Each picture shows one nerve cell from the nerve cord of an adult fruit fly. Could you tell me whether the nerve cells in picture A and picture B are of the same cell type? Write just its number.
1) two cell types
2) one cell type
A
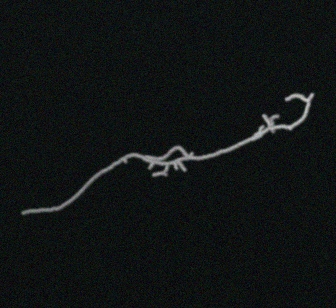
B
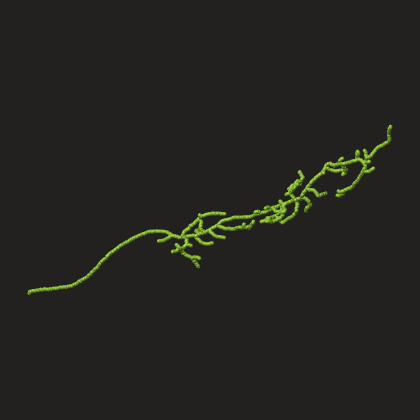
1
